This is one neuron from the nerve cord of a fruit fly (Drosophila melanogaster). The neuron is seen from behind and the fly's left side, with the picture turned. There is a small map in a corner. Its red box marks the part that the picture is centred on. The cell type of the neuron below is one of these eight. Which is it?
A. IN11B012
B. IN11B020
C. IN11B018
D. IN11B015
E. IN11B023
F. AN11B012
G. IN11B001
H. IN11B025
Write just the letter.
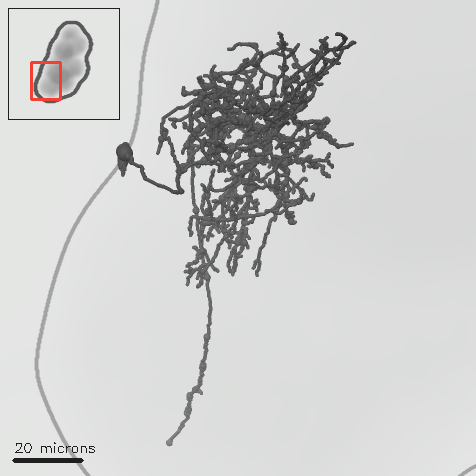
F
